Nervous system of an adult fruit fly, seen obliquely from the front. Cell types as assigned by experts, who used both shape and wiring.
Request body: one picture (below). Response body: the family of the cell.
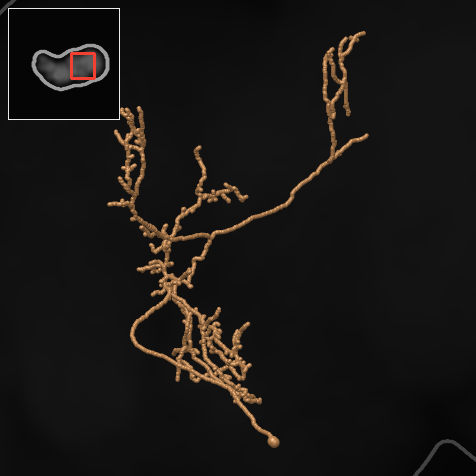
hemilineage PSa1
